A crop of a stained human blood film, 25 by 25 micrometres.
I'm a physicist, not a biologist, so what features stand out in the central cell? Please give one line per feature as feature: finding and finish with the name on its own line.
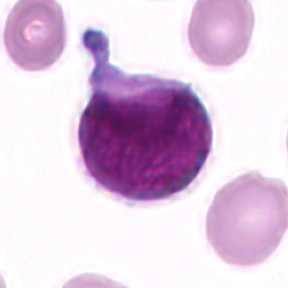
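Outline: round and smooth, apart from one projection
Projection: a single thin tail from the upper left, ending in a small knob
Cytoplasm: scant, mainly a pale cap at the top of the cell
Cytoplasm colour: pale lilac-blue
Name: atypical promyelocyte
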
